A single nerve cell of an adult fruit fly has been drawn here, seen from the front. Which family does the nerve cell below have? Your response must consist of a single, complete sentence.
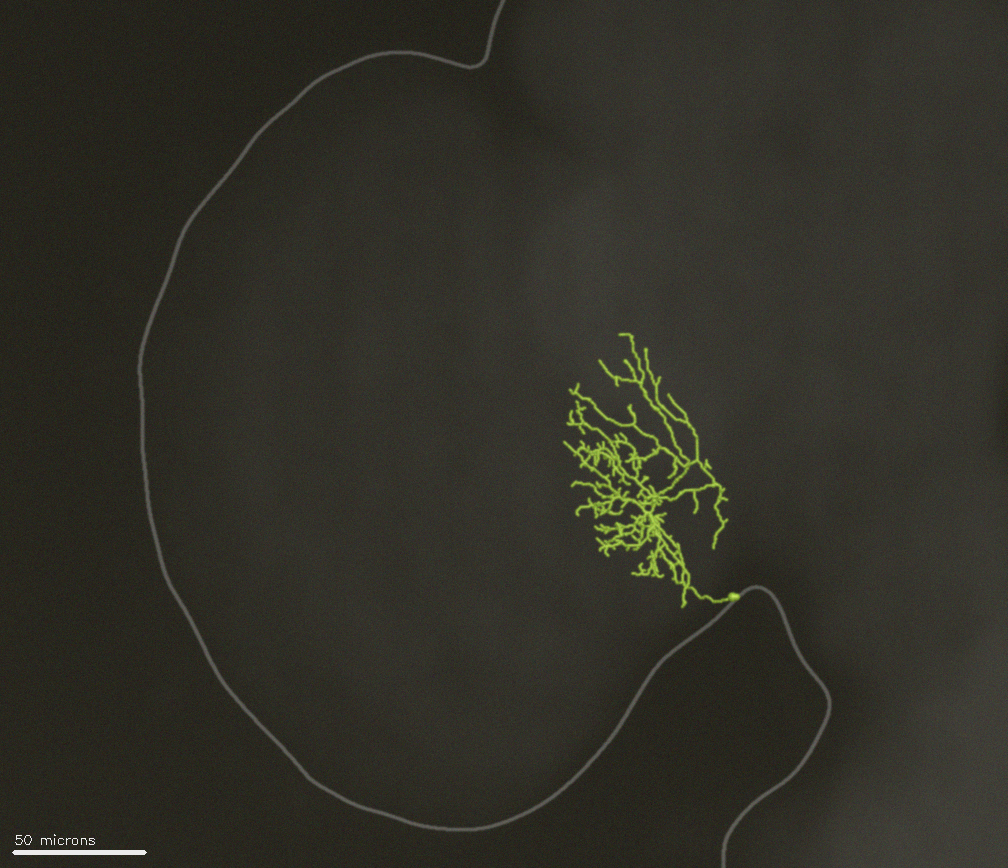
The family to which the nerve cell belongs is Tlp.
